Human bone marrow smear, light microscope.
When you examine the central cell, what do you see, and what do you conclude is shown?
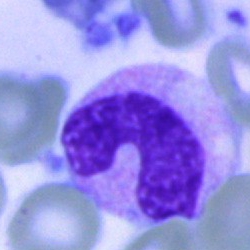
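Let me look at the nucleus first: a deep indentation, opening toward the bottom of the picture, and dark purple chromatin, coarsely clumped. The cytoplasm is pale pinkish-lilac, holding fine pink granules. This is a band neutrophil.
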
